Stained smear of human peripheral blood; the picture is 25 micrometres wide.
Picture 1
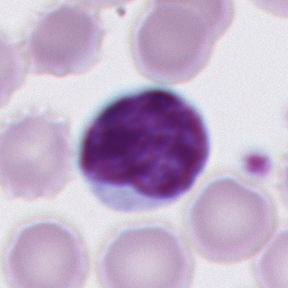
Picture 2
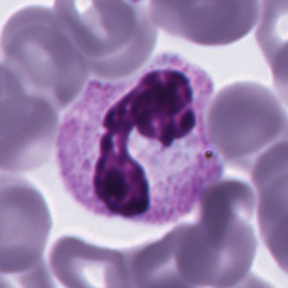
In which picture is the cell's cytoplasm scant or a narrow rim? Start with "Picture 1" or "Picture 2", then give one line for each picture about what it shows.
Picture 1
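In picture 1: The cytoplasm is scant, forming a crescent mainly below the nucleus.
In picture 2: The cytoplasm is abundant and pale pink-lilac.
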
